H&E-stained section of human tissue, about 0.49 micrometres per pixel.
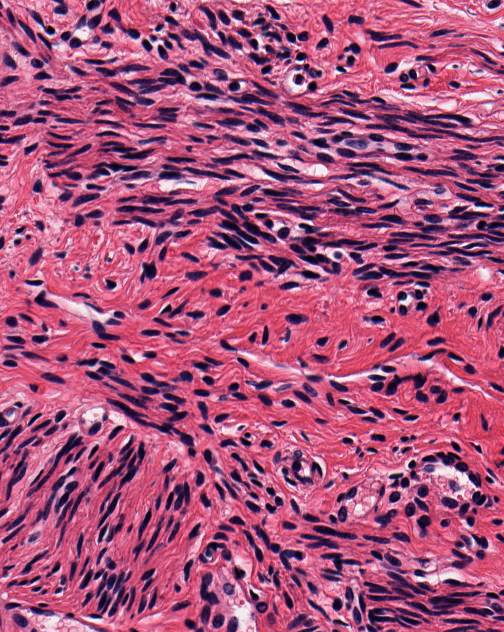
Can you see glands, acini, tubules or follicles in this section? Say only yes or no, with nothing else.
No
